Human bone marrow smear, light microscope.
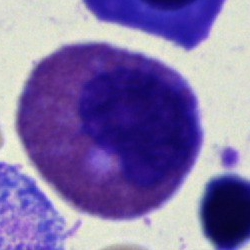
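Eosinophil in the middle of a stained human bone marrow smear. Its nucleus sits off-centre, toward the right side of the cell, and has an indentation on its lower-left edge. Fine, closely packed granules fill the cytoplasm, where a pale clear zone lies against the lower-left of the nucleus.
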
